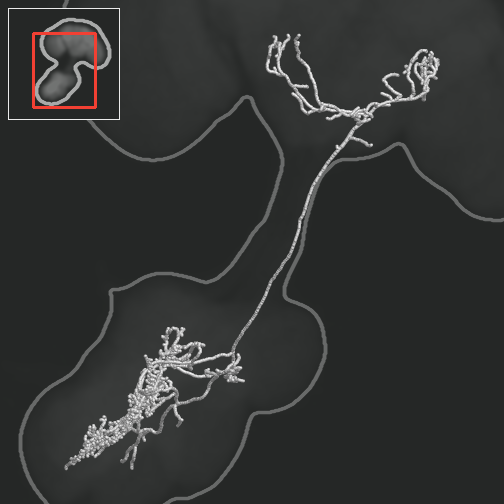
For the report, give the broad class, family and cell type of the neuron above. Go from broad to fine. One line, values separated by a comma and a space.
ascending neuron, hemilineage 12B, AN12B001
